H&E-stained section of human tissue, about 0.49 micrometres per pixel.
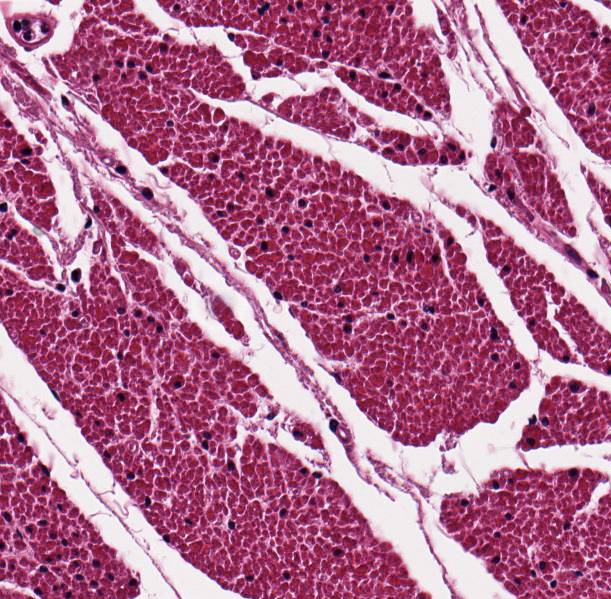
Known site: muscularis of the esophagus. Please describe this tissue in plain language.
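Muscle cells within the bundles are cut across and appear as many small, closely packed polygonal profiles. Their cytoplasm stains a deep red-pink with eosin. The septa between the bundles hold thin, pale pink strands of loose connective tissue with a few elongated nuclei. Neither epithelium nor glands are present in the field.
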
